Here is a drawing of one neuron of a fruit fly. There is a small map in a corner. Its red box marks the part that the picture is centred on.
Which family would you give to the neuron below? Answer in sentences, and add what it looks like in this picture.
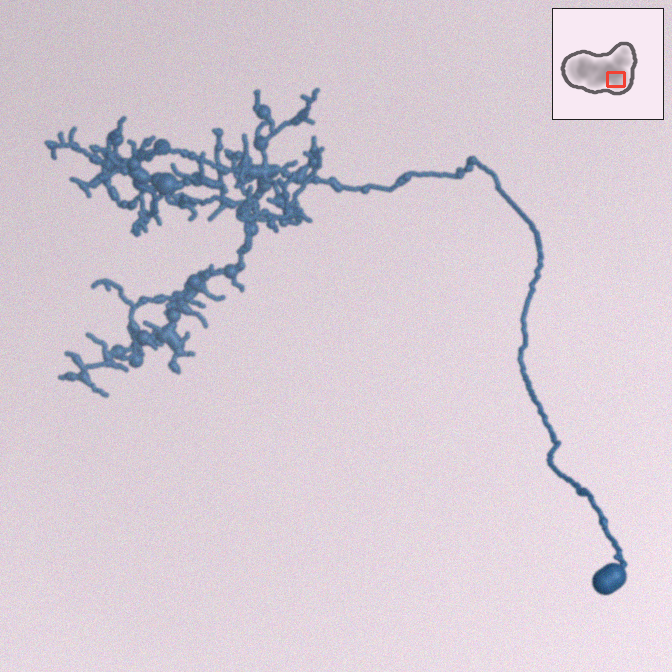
The family is Tm. It is an optic-lobe intrinsic neuron. Its cell body lies at the lower right of the picture. Dozens of branch ends can be seen.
